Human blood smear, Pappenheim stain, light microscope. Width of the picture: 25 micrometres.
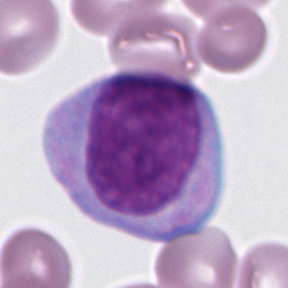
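Atypical promyelocyte in a stained peripheral blood smear, about 16 micrometres across, with an irregular, somewhat angular outline rather than a smoothly round one. Its oval nucleus has no indentation or lobes and fills about 60% of the cell's area. Notice that the nucleus sits off-centre toward the upper right, so the pale greyish blue cytoplasm forms a wider band on the left and below.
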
